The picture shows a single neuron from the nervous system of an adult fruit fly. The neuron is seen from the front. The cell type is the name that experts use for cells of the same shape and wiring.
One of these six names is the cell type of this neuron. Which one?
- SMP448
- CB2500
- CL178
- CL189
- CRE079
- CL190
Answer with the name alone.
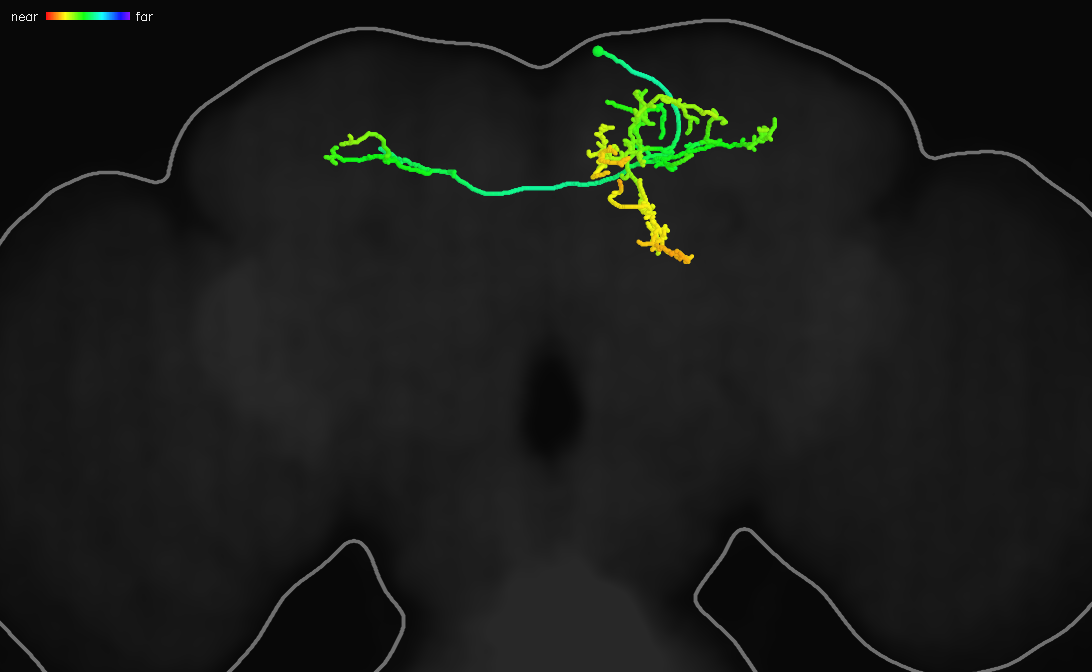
SMP448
